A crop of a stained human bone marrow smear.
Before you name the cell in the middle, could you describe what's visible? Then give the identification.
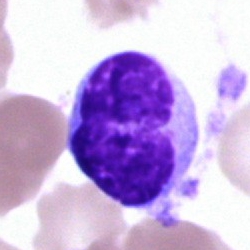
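Nucleus first: it fills most of the cell, and a notch on its right side divides it into upper and lower halves. Chromatin next: deep purple and coarsely clumped, with paler patches between the clumps. Cytoplasm last: a pale lavender-blue crescent lying mostly to the right of the nucleus. Name: hairy cell.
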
